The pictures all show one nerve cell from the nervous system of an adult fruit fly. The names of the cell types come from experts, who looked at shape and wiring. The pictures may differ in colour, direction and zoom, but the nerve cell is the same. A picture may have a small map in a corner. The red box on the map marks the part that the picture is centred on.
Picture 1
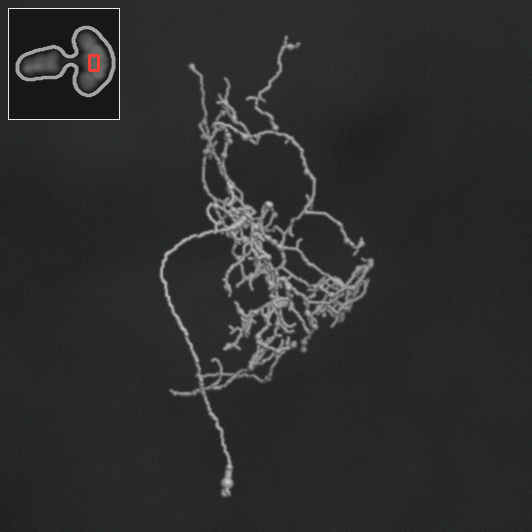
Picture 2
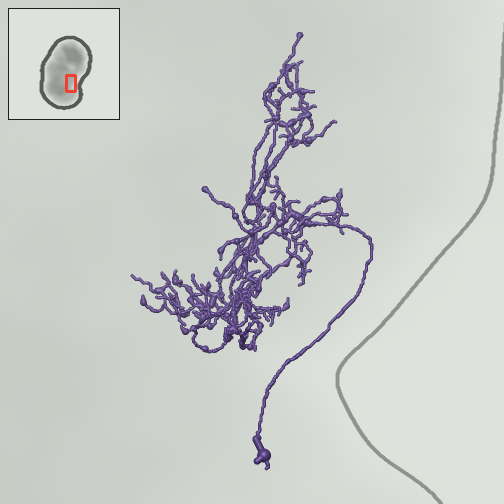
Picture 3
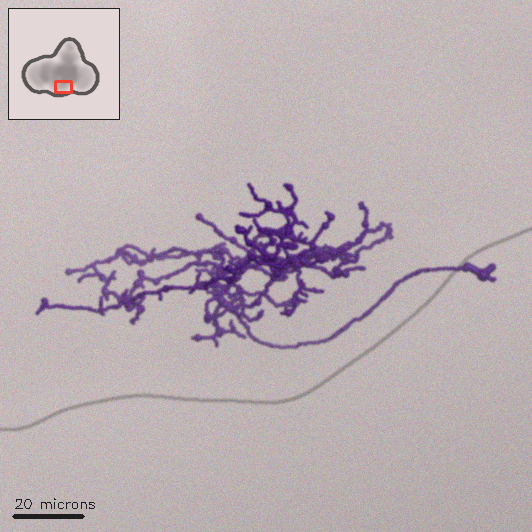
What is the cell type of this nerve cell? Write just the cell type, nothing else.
GNG623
